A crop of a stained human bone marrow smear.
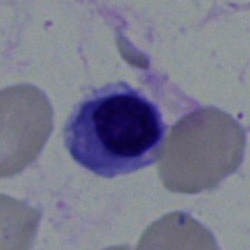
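Erythroblast: the cell in the middle of this stained bone marrow smear. Its outline looks roughly round, I would say. The nucleus sits off-centre, toward the upper right, and its chromatin appears dense and very dark purple. Looking over the cytoplasm, I can find no granules.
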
